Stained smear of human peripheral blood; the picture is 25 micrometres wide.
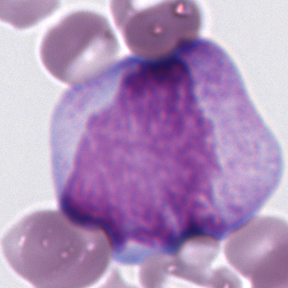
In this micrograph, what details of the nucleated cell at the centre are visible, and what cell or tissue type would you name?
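Start with the outline, and you'll notice it is irregular and angular rather than round. Inside, the nucleus is roughly triangular, narrow at the top and broad at the bottom. Its chromatin is fine and strand-like, with no coarse clumps. As for the cytoplasm, it holds no coarse granules. The cell is an atypical promyelocyte.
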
